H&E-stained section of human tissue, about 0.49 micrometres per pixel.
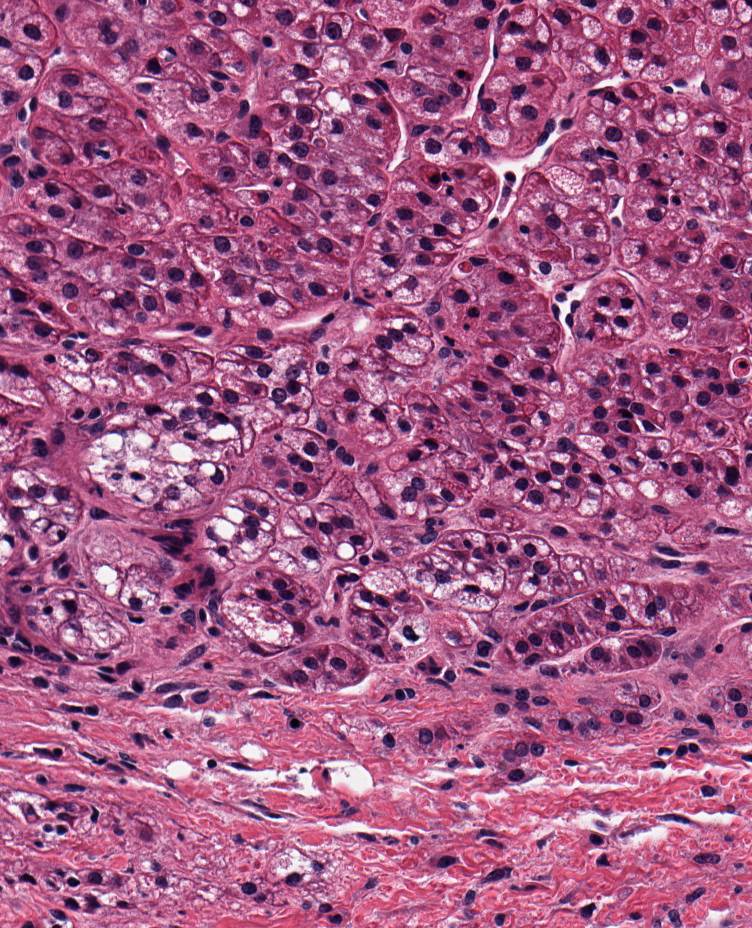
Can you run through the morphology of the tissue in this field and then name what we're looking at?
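Rounded nests and short cords of cells fill the upper three quarters; a band of fibrous tissue fills the bottom quarter. The nests are solid, without gland lumens; each cell usually has one small, round, dark, central nucleus. Cells with pale, bubbly, vacuolated cytoplasm are most conspicuous on the left at mid-height. This is adrenal gland.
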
